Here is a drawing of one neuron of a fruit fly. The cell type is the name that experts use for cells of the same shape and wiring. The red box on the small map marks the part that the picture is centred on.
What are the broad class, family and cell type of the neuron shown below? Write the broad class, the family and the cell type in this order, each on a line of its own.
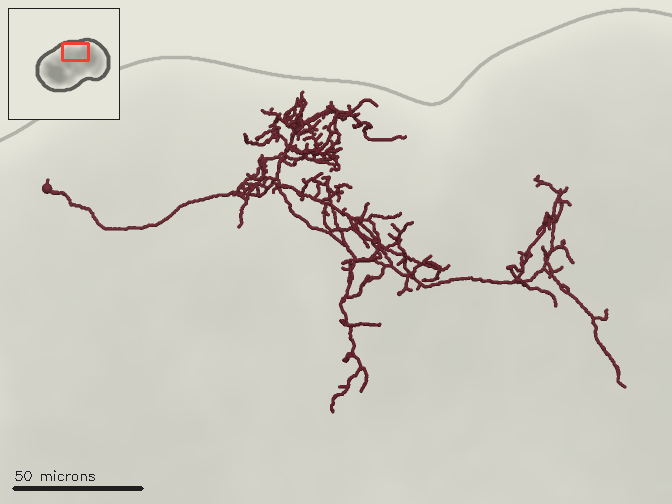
central-brain intrinsic neuron
hemilineage DL2_dorsal
SMP182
